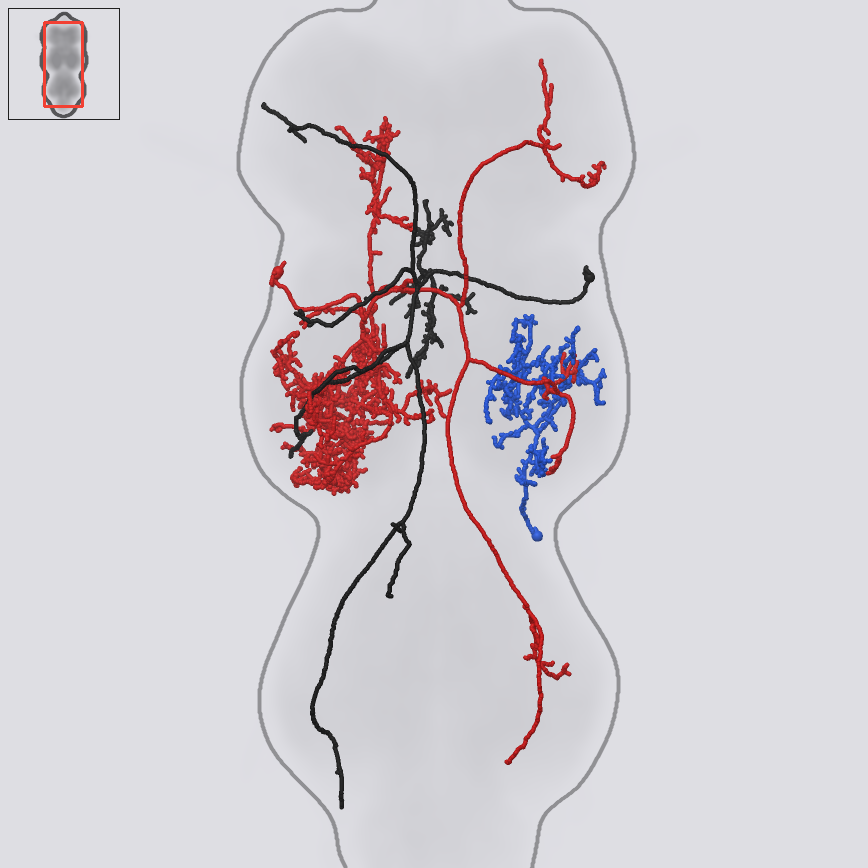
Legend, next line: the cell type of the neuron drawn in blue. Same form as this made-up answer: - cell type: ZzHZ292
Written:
- cell type: IN20A.22A016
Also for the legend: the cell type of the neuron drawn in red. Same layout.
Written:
- cell type: IN18B005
